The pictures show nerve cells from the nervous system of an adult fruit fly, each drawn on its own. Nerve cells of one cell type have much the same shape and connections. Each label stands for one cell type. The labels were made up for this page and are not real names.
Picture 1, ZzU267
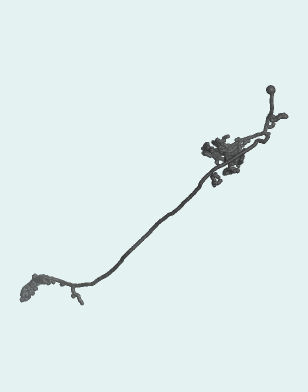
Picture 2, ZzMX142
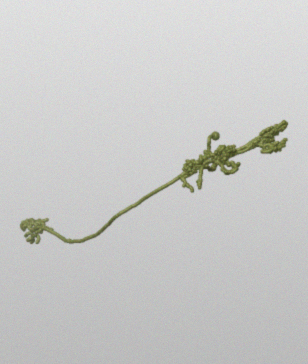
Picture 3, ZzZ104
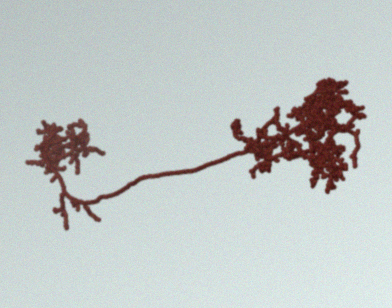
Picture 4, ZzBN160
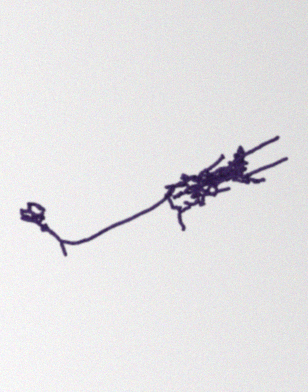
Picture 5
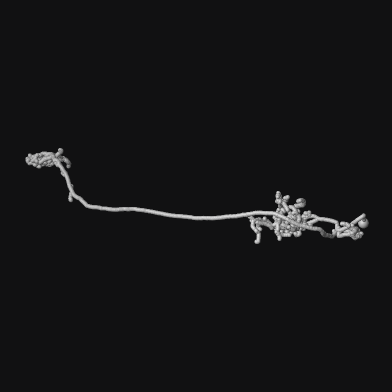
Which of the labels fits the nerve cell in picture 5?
ZzU267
